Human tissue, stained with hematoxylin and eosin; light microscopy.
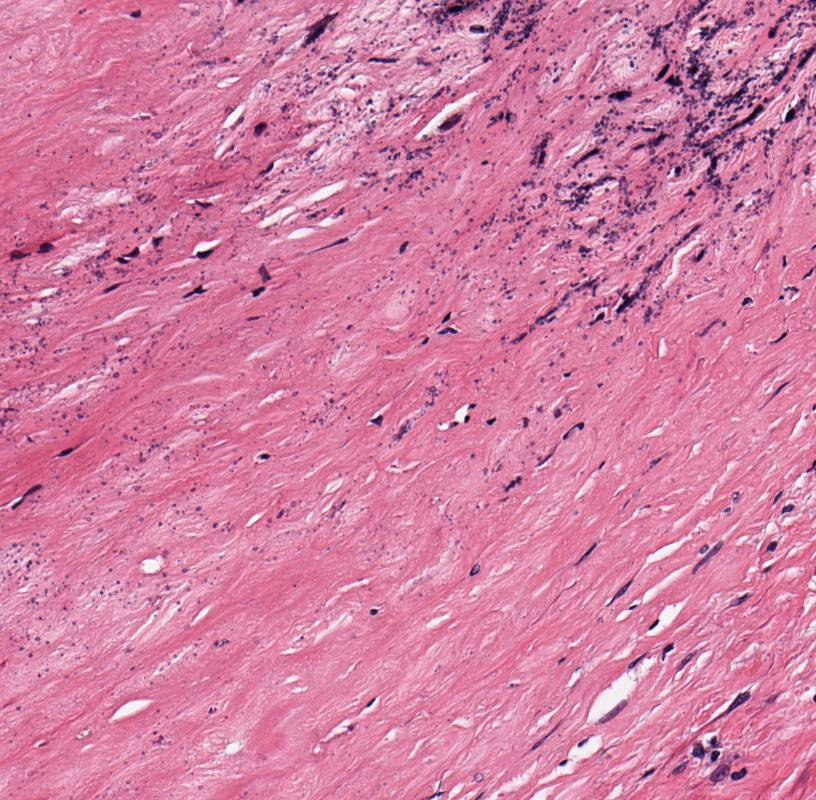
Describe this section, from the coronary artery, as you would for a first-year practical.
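Dense, pink-staining collagenous tissue fills the whole field, its roughly parallel, wavy bundles running obliquely across it. Cells are sparse, only scattered small nuclei spaced widely through the collagen; most are dark and elongated, lying along the line of the fibres.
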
